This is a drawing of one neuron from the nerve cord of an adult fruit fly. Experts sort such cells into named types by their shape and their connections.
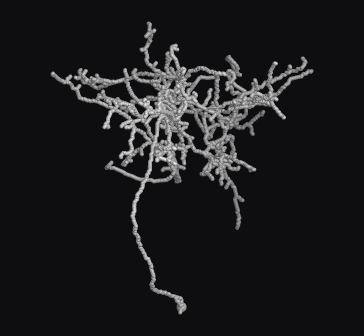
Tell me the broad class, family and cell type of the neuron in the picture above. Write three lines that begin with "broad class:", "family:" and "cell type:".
broad class: nerve-cord intrinsic neuron
family: hemilineage 00A
cell type: IN00A050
